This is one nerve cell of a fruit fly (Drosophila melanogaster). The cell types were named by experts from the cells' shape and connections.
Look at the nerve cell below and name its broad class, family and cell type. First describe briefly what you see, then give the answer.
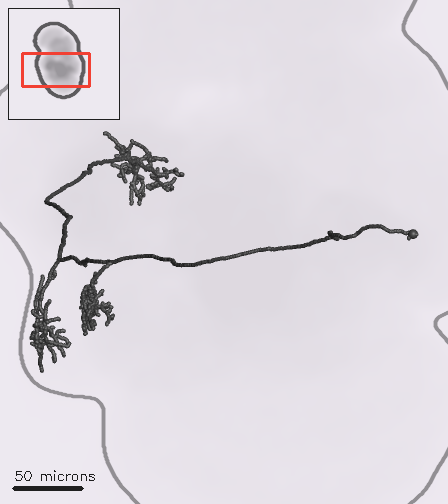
Its cell body lies on the right of the picture. By the scale bar it is about 300 microns wide in this view. This is an ascending neuron. The family is hemilineage 05B. It is of cell type AN05B106.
